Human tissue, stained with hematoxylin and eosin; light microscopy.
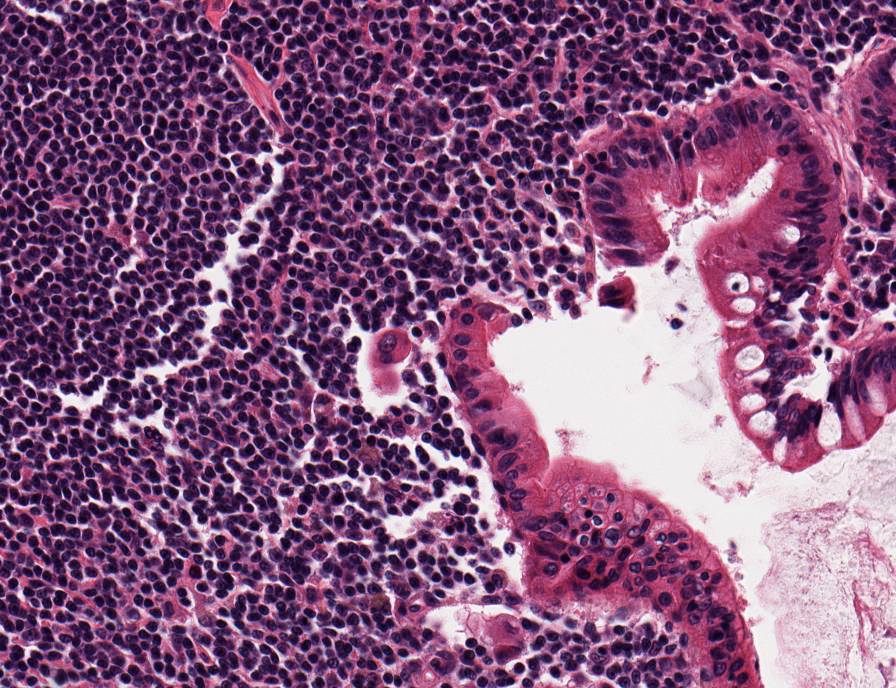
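Terminal ileum: a dense sheet of small round lymphocytes with dark nuclei fills the left and central parts of the field. Now look to the right, where a single layer of tall columnar epithelium lines a lumen; its cells have elongated basal nuclei and pink cytoplasm. At the upper right, goblet cells with clear rounded mucin vacuoles sit within this epithelium.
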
